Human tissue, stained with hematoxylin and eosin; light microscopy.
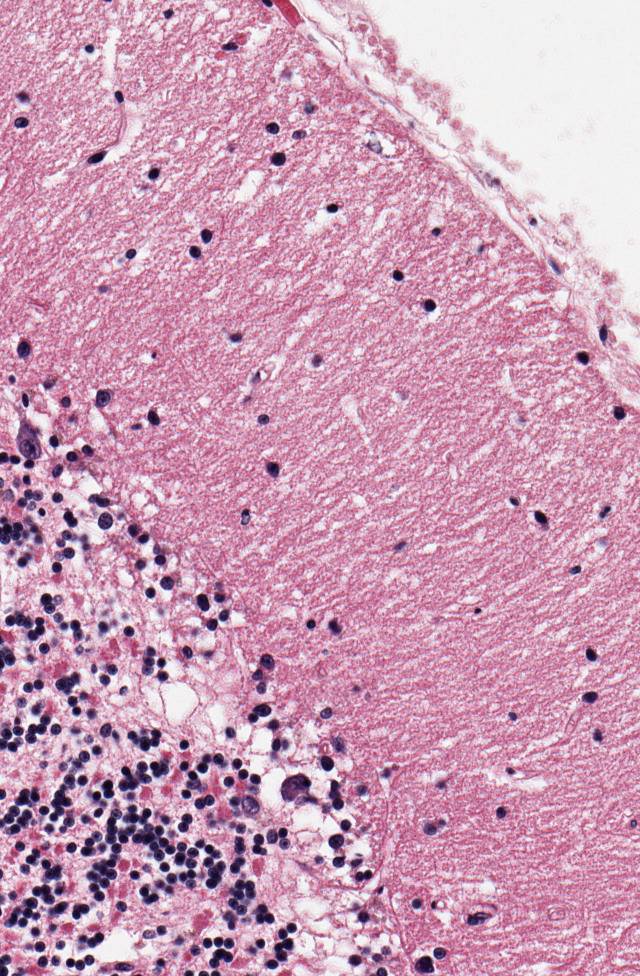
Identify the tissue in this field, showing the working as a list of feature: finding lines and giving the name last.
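Layout: diagonal border divides the field
Upper right layer: broad, pale pink, finely fibrillar
Upper right nuclei: sparse, scattered, small, dark
Lower left layer: densely cellular
Lower left nuclei: crowded, small, round, dark-staining, scant visible cytoplasm
Islands: small, pink, nucleus-free, between the dark nuclei
Tissue: cerebellum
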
